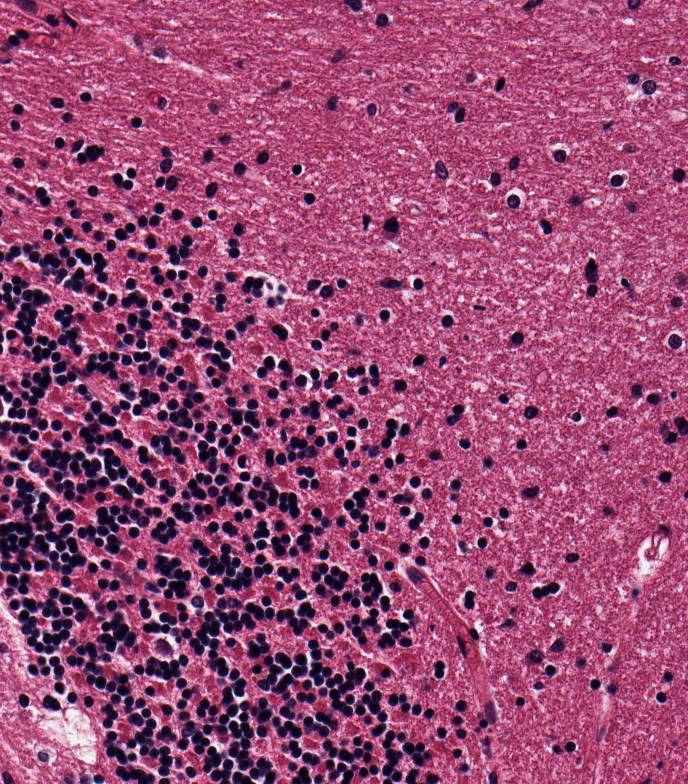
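Cerebellum: crowded small, round, darkly stained nuclei with almost no visible cytoplasm pack the lower left, while pale pink, cell-poor fibrillary tissue fills the upper and right parts. In the upper right, small round nuclei are sparse, some with a clear perinuclear halo.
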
